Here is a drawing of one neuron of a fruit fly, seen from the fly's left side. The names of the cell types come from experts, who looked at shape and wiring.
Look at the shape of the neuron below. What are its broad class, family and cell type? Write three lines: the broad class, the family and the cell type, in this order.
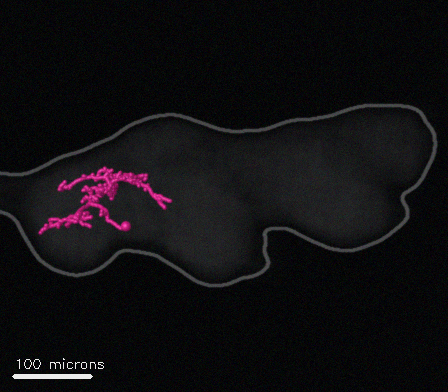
nerve-cord intrinsic neuron
hemilineage 21A
IN21A064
